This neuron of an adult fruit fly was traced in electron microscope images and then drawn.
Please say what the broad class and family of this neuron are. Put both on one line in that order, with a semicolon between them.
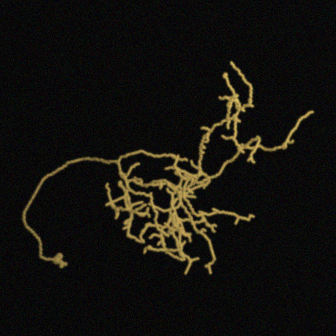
central-brain intrinsic neuron; hemilineage SLPad1_posterior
